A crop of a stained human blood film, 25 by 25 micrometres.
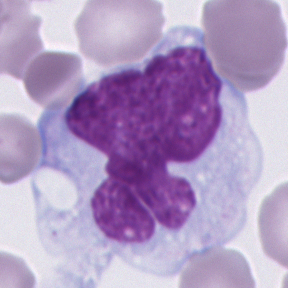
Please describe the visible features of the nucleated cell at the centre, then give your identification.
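Broad, blunt bulges give the outline an irregular shape rather than a smooth circle. A wide rim of abundant cytoplasm encircles the nucleus. At the lower left of the cytoplasm sits one large, clear, round vacuole. There are no coarse granules, only a faint, fine dusting. The cell is a monocyte.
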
